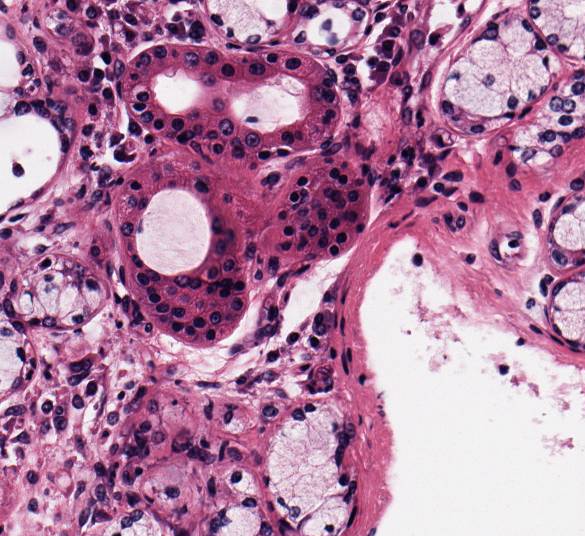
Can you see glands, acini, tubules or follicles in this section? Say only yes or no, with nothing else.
Yes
